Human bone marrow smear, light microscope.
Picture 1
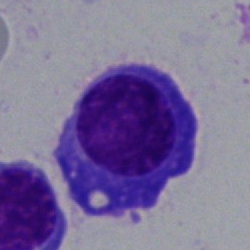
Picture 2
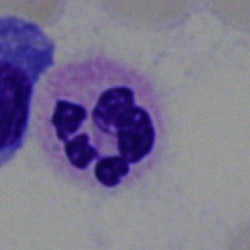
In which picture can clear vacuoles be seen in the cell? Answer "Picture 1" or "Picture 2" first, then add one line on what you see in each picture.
Picture 1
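In picture 1: One clear round vacuole lies in the lower left part of the cytoplasm.
In picture 2: No vacuoles are seen in the cytoplasm.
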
